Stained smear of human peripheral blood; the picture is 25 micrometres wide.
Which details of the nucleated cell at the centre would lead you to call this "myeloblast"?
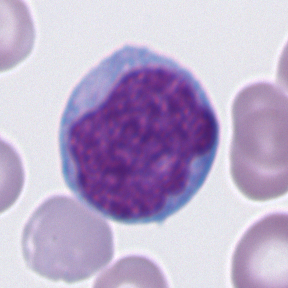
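Let me start with the outline of this myeloblast: the cell is roughly round and smooth, about 15 micrometres across.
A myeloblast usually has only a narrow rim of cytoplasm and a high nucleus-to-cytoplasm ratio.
That fits here, where the cytoplasm is a narrow pale blue rim, widest at the upper left.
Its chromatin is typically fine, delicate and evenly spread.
The chromatin in this cell is deep purple and finely stippled, which goes along with that, though its slight clumping does not quite.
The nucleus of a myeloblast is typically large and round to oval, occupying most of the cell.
Here, though, the nuclear outline is irregular, with shallow notches along its edge, and that part does not match.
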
